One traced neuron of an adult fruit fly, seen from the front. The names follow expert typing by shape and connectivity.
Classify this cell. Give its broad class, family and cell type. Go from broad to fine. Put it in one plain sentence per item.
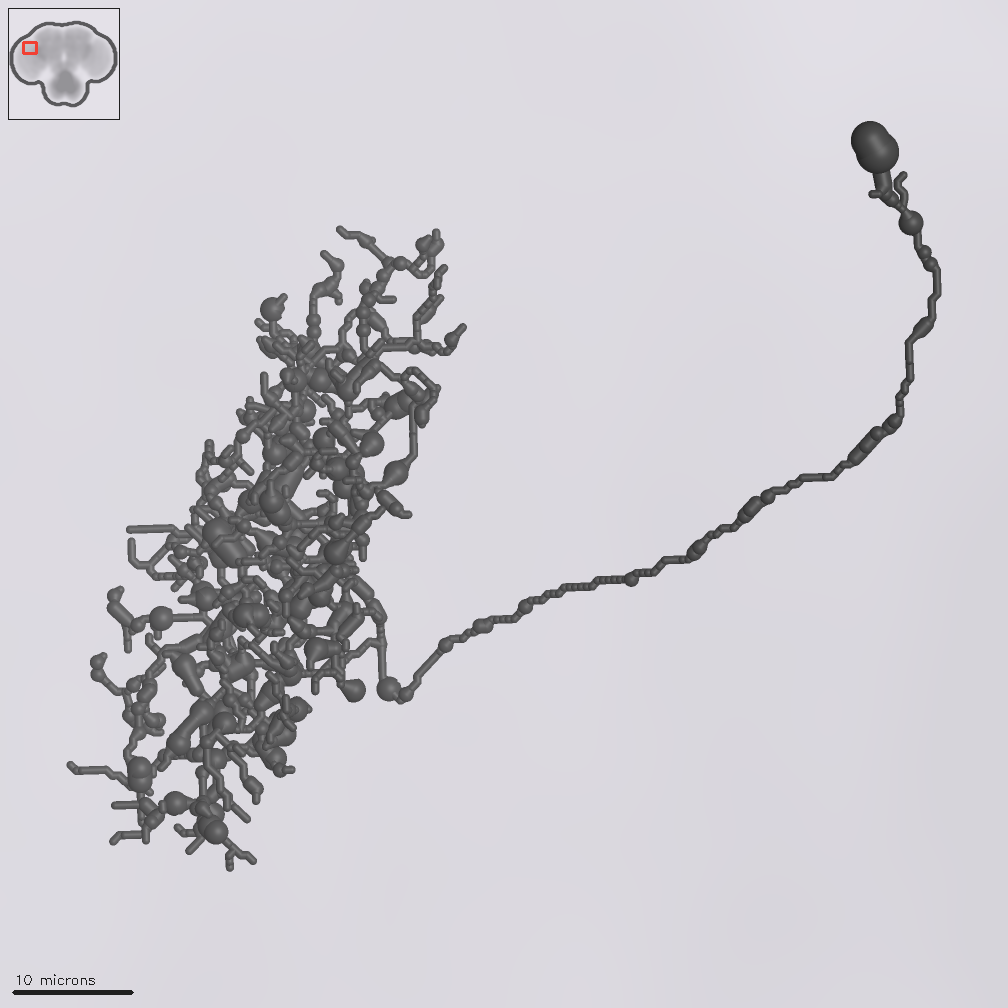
An optic-lobe intrinsic neuron of the Pm family, type Pm5.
